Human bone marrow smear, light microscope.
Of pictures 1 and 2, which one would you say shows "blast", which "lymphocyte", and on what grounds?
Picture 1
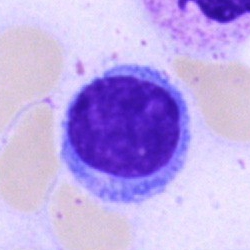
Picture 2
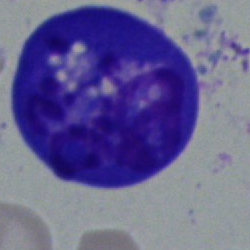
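That's a lymphocyte in picture 1, and the one in picture 2 is a blast. Both are round, the blast with a smooth edge. The lymphocyte's nucleus fills most of the cell, leaving just a narrow rim of blue cytoplasm.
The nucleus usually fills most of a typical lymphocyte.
Its chromatin is dark purple and clumped, with paler patches between the dense areas.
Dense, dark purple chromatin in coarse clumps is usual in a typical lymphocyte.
You won't find distinct purple granules in the lymphocyte's cytoplasm.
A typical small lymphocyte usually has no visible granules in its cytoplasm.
The blast looks different: its cytoplasm is a deep, dark blue, with several small, round, clear vacuoles clustered in the upper left. Its nucleus also has an irregular, indented outline. As for the neighbours, red cells lie close to the lymphocyte on its left and right, while small purple fragments are scattered outside the blast to its upper right.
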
